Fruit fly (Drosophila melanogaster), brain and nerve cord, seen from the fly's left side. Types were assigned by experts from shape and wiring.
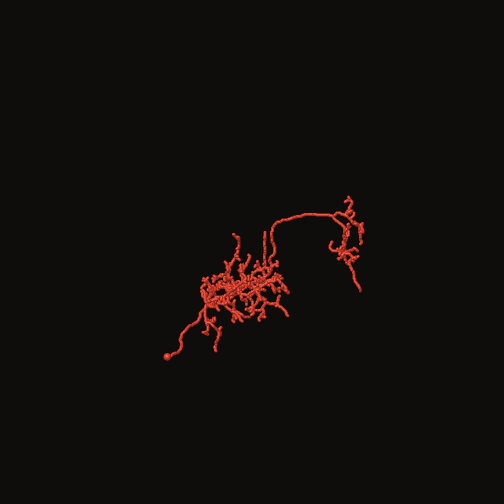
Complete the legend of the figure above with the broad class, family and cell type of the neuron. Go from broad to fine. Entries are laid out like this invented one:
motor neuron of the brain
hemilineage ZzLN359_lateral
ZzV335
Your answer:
central-brain intrinsic neuron
hemilineage VESa1
CB3419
